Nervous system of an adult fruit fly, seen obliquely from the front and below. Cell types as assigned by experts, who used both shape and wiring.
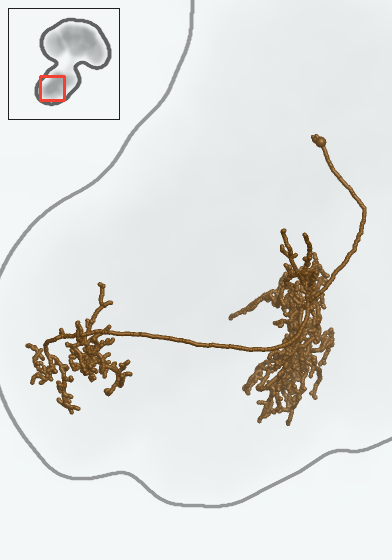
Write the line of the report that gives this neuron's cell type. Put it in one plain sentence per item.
The cell type is IN01A035.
